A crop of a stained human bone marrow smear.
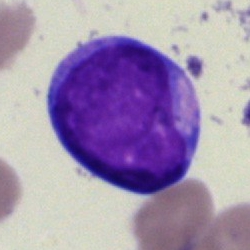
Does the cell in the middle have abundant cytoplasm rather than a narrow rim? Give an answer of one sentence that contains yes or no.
No, the nucleus fills most of this cell.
